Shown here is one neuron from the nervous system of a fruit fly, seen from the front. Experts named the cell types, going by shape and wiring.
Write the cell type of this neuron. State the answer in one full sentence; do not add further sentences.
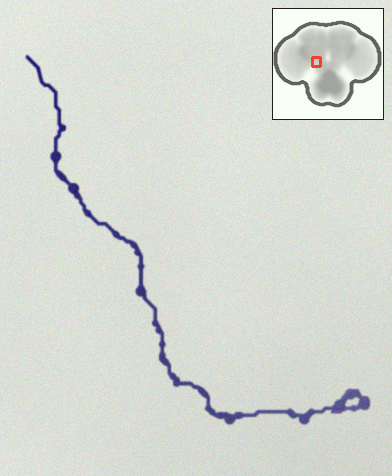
Among cell types, the one for this neuron is JO-EV3.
